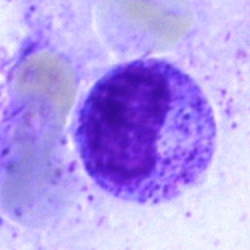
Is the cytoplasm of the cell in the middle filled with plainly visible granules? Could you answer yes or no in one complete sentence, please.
Yes, visible granules are present in great number in its cytoplasm.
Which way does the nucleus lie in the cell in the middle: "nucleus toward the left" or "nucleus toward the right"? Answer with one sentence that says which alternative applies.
It is to the right of the nucleus that most cytoplasm is found.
